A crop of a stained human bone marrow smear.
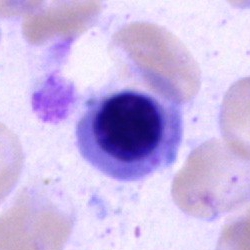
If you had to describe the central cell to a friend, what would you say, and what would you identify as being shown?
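What strikes me first is how very dark and dense the chromatin is. Around it the cytoplasm has a lilac-blue tint, and that rim is widest below the nucleus. I can't make out any granules in the cytoplasm. I'd call this an erythroblast.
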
